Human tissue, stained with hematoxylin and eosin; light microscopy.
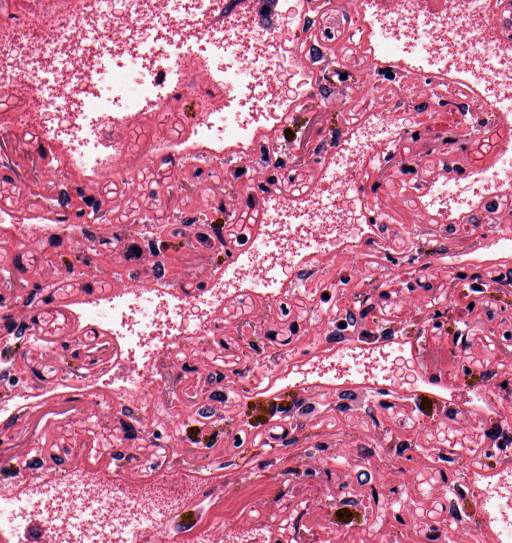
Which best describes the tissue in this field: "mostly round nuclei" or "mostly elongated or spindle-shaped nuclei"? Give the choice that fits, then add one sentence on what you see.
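Mostly round nuclei. Most nuclei in the strands are small, round and darkly stained.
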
